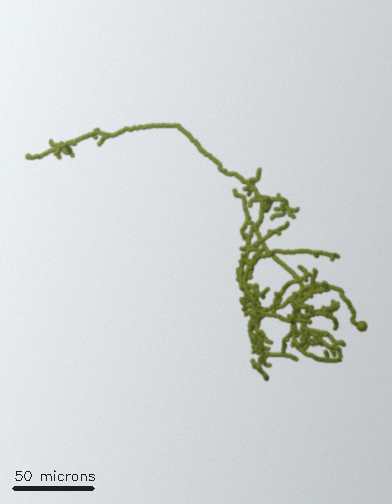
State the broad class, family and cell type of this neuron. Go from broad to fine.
central-brain intrinsic neuron; hemilineage VLPl2_medial; AVLP195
